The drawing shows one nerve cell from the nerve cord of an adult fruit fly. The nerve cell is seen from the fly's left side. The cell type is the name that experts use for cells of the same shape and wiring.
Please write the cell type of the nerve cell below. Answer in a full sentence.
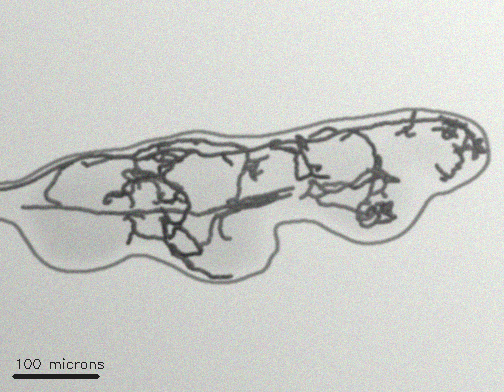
The cell type is DNc02.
